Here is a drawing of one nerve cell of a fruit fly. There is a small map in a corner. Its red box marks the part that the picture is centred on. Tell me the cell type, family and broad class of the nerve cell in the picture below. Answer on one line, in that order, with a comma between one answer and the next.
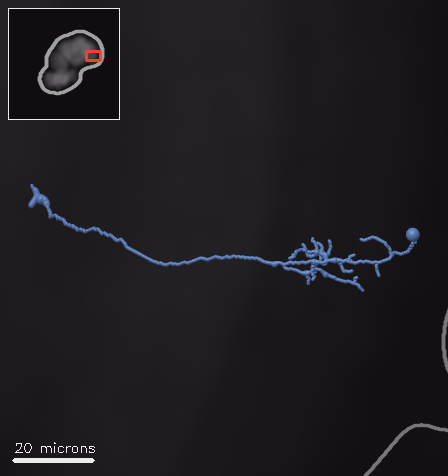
Tm9, Tm, optic-lobe intrinsic neuron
